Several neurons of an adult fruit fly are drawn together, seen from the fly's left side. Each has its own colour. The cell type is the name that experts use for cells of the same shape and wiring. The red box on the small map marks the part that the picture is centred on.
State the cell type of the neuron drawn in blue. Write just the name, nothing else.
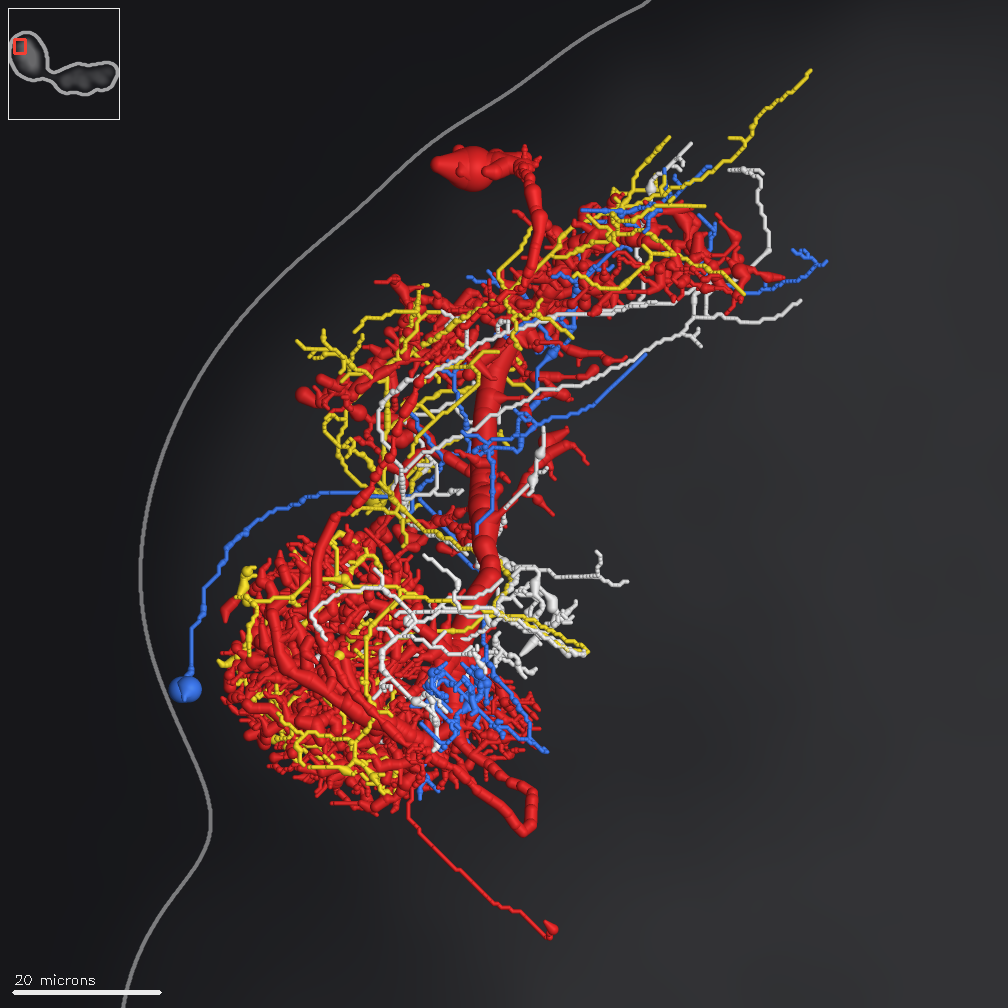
PAM02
